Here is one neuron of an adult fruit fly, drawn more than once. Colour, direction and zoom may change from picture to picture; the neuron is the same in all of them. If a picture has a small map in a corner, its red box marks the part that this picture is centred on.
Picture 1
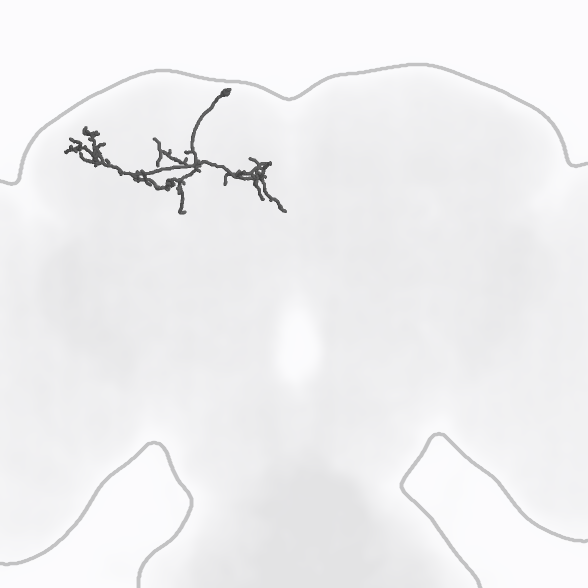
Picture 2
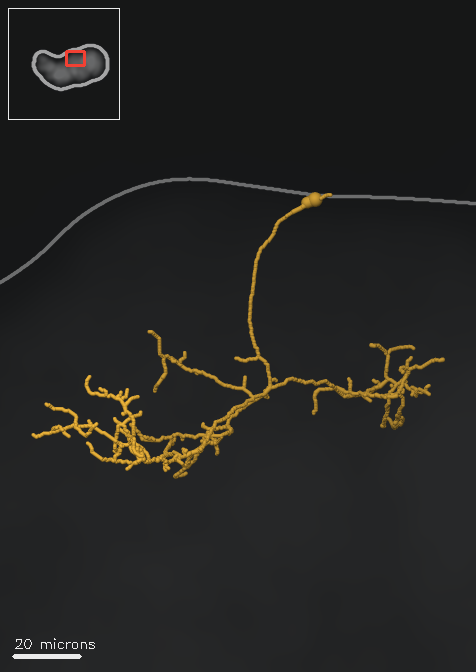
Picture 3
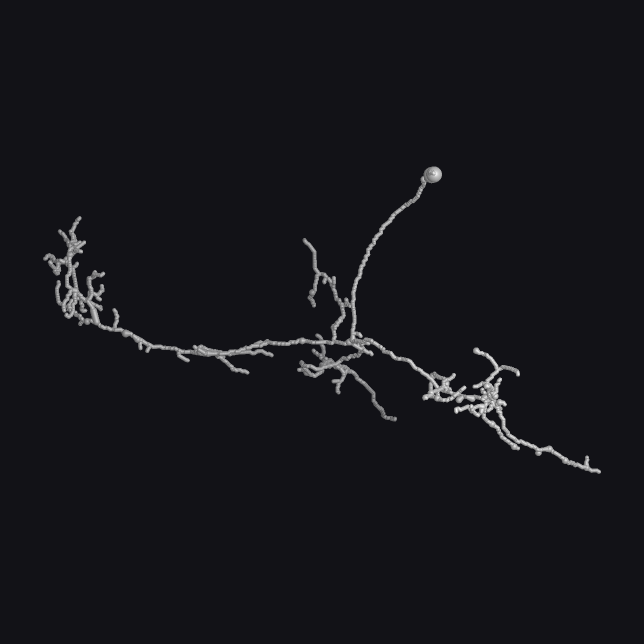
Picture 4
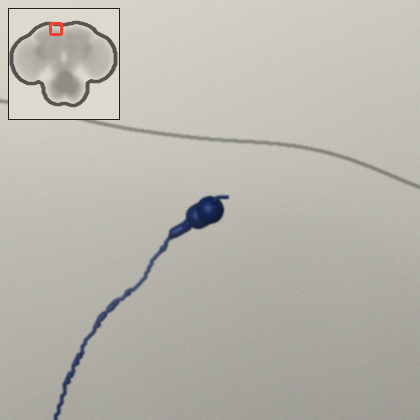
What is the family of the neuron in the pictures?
hemilineage SMPp&v1_posterior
